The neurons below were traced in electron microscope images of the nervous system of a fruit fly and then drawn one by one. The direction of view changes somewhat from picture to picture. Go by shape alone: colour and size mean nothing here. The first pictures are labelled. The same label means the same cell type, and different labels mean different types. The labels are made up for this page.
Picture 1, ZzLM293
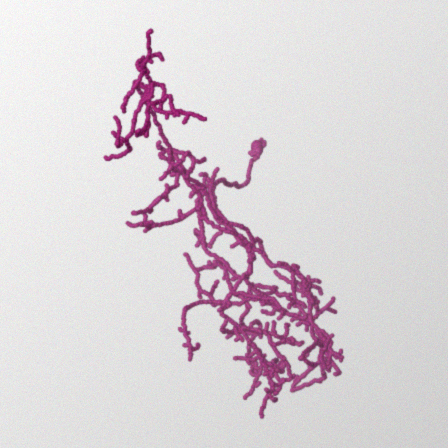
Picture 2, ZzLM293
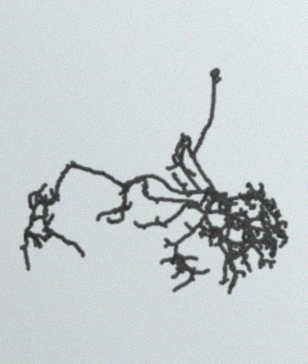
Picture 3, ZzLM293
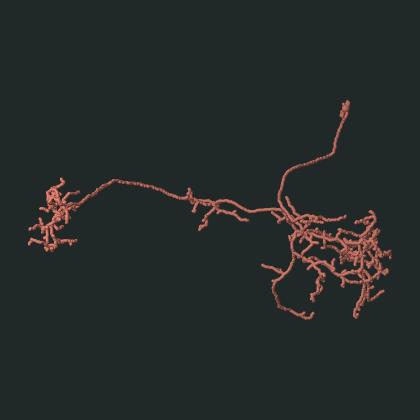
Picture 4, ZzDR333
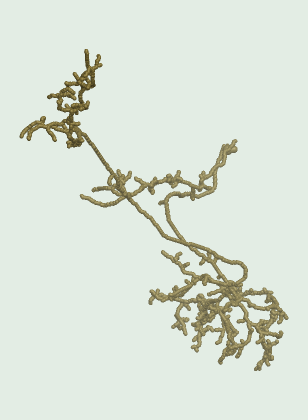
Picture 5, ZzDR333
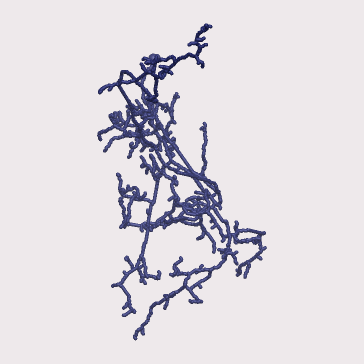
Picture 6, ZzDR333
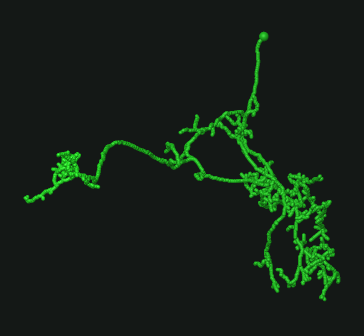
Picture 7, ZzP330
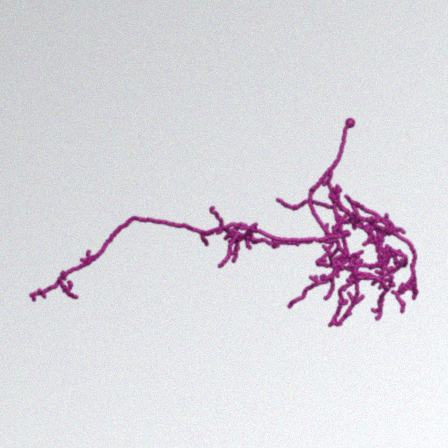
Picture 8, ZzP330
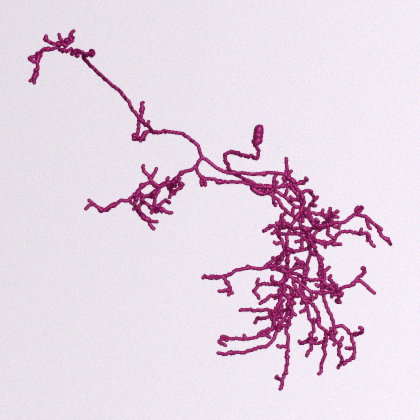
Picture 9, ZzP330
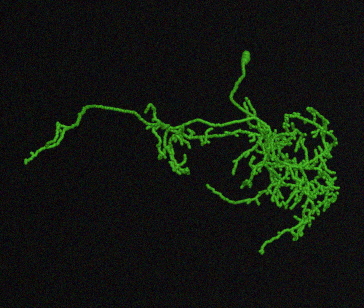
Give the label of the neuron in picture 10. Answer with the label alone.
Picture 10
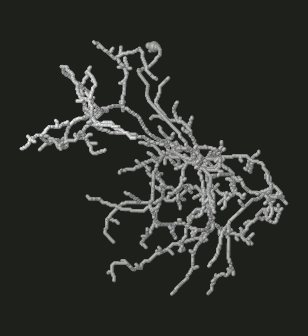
ZzP330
